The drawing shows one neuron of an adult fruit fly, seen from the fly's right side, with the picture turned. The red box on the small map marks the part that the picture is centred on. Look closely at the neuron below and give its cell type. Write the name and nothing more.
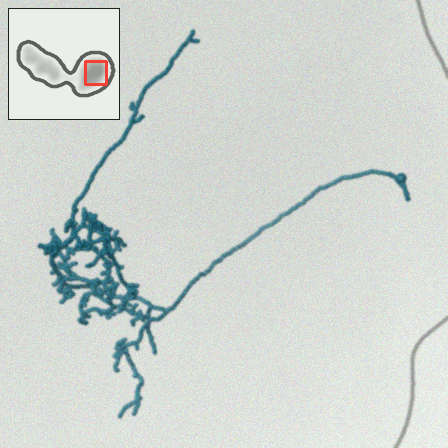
CB1268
